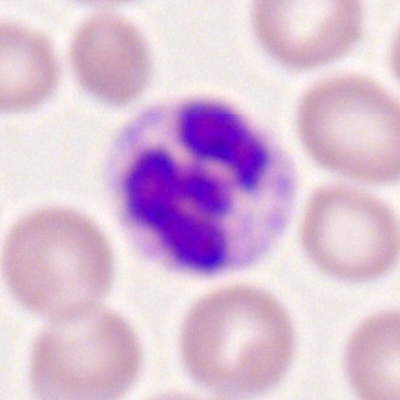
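Segmented neutrophil, central cell, stained blood smear. Outline round and smooth. Nucleus split into several separate lobes; no nucleoli visible. Cytoplasm contains fine, faint lilac granules.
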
